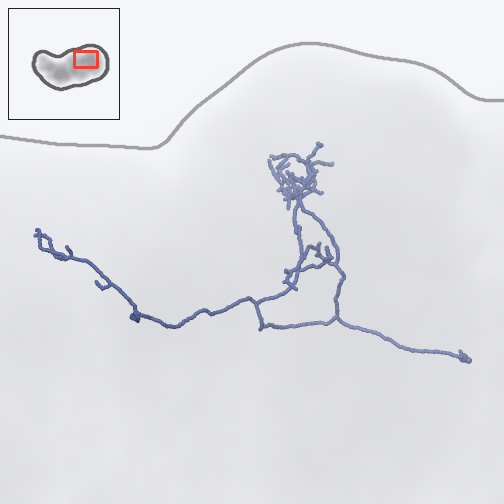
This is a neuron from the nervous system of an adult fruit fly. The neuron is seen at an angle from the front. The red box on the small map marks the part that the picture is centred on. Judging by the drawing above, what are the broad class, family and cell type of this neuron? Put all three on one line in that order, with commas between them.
central-brain intrinsic neuron, hemilineage EBa1, CB1124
